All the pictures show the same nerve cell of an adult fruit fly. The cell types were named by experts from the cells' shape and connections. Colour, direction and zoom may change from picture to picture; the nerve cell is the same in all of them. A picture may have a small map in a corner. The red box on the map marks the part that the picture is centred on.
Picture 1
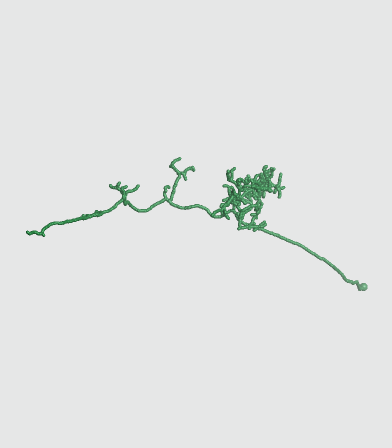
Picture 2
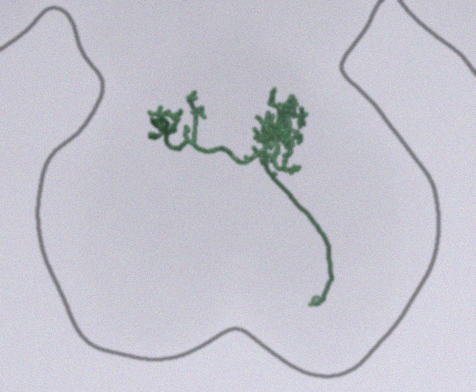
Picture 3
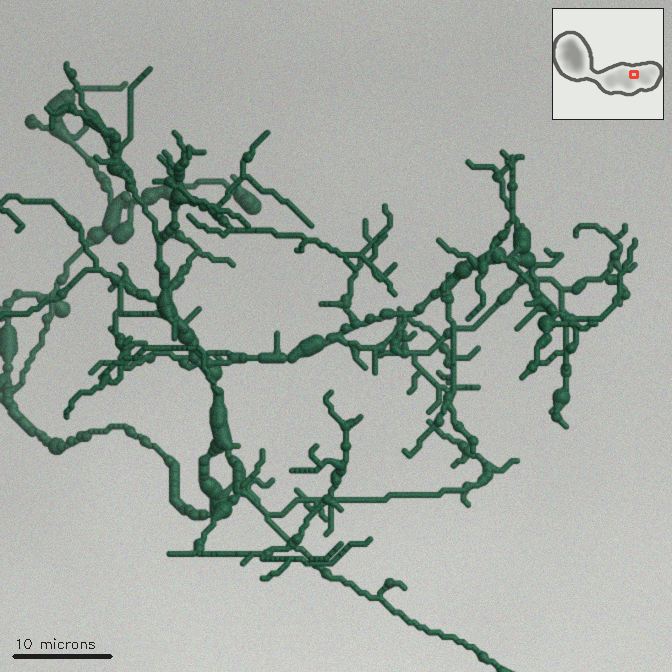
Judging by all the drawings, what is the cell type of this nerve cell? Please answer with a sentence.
The cell type is IN07B076_d.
